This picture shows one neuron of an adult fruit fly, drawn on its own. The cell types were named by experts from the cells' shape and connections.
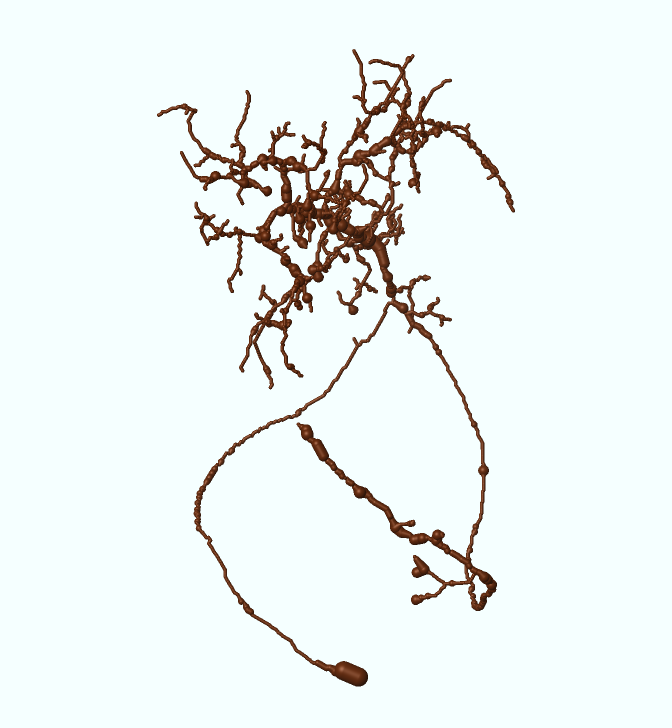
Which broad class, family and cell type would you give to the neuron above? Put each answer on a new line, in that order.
nerve-cord intrinsic neuron
hemilineage 11A
IN11A019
